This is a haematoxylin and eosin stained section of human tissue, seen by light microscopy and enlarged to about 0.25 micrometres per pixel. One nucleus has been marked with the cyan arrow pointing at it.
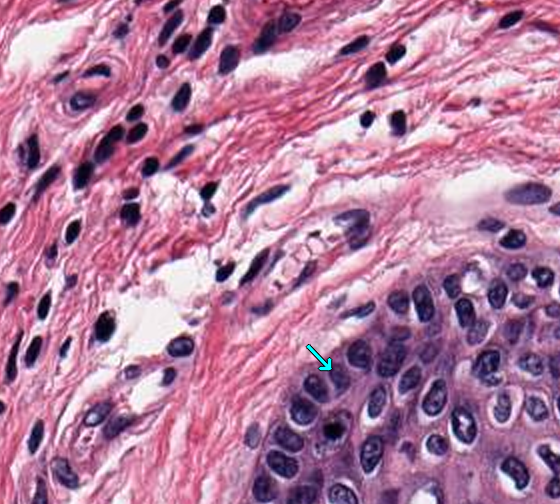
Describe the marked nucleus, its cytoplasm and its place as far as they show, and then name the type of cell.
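The nucleus is oval and darkly stained, about the same size as the crowded nuclei beside it. The nucleus fills most of the cell, leaving only a thin rim of pinkish-purple cytoplasm. This is a squamous epithelial cell.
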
